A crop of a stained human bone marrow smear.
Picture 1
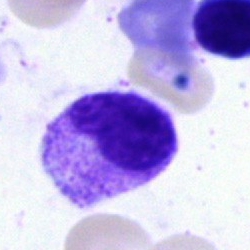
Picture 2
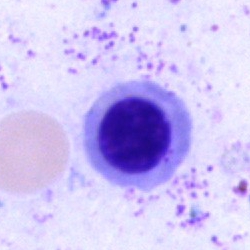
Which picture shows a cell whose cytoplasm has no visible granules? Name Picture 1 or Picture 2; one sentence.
It is the cell in Picture 2 whose cytoplasm shows no visible granules.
